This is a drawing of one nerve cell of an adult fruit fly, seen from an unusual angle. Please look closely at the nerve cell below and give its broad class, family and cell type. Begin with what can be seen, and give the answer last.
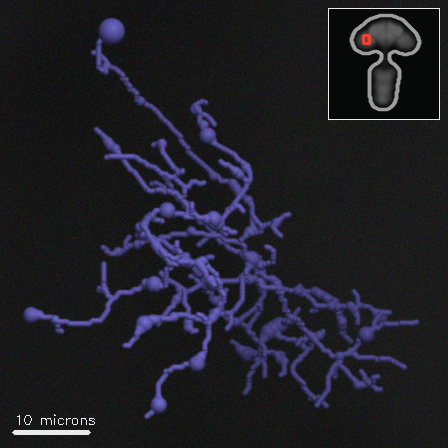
It lies in the brain. The cell body can be seen at the upper left of the picture. Dozens of branch ends can be seen. This is an optic-lobe intrinsic neuron. The family is Mi. Its cell type is Mi14.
